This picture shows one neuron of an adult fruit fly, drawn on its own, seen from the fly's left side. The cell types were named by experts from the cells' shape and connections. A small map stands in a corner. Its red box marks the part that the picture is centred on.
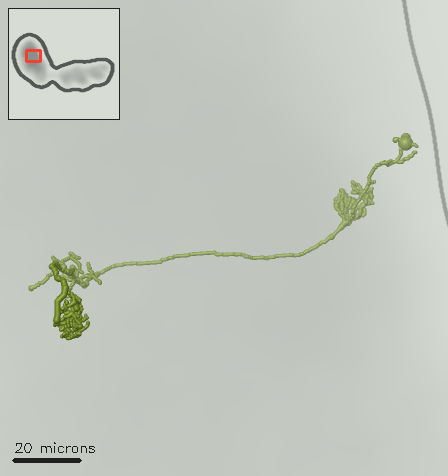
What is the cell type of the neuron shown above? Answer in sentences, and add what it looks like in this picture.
It is of cell type PFNa. This is a central-brain intrinsic neuron. From left to right in the picture it spans about 120 microns. In this view it is wider than it is tall.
